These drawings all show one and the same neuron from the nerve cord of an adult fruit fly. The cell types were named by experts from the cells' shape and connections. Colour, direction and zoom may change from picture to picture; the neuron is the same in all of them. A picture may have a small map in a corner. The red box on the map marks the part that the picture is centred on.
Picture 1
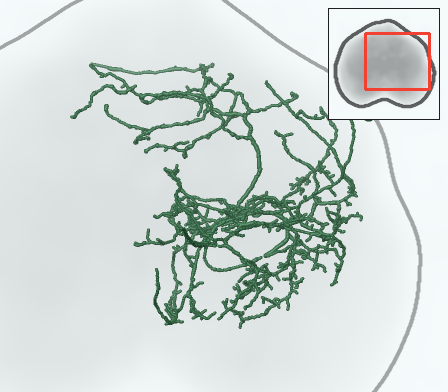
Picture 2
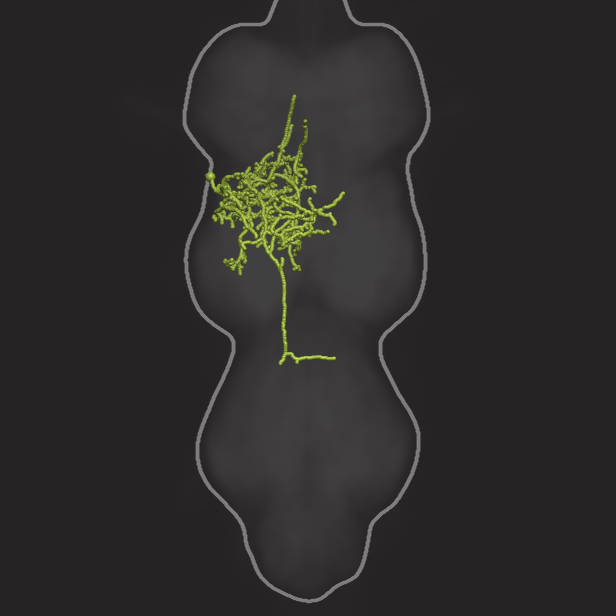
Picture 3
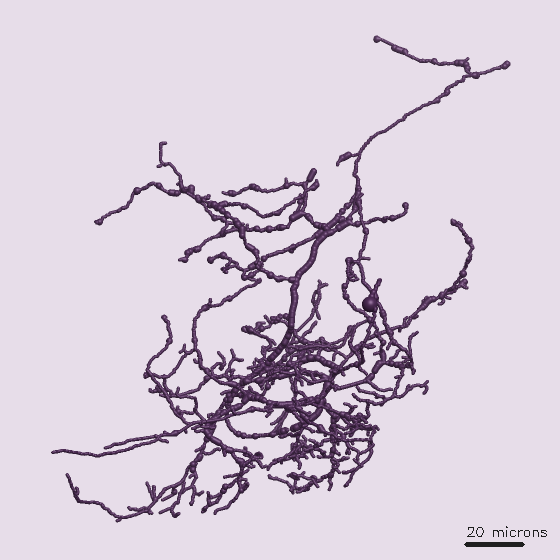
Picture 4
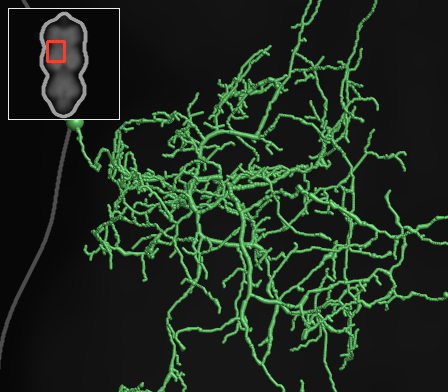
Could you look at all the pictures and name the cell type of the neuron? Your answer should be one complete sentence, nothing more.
Classified by cell type, this neuron is IN17A029.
